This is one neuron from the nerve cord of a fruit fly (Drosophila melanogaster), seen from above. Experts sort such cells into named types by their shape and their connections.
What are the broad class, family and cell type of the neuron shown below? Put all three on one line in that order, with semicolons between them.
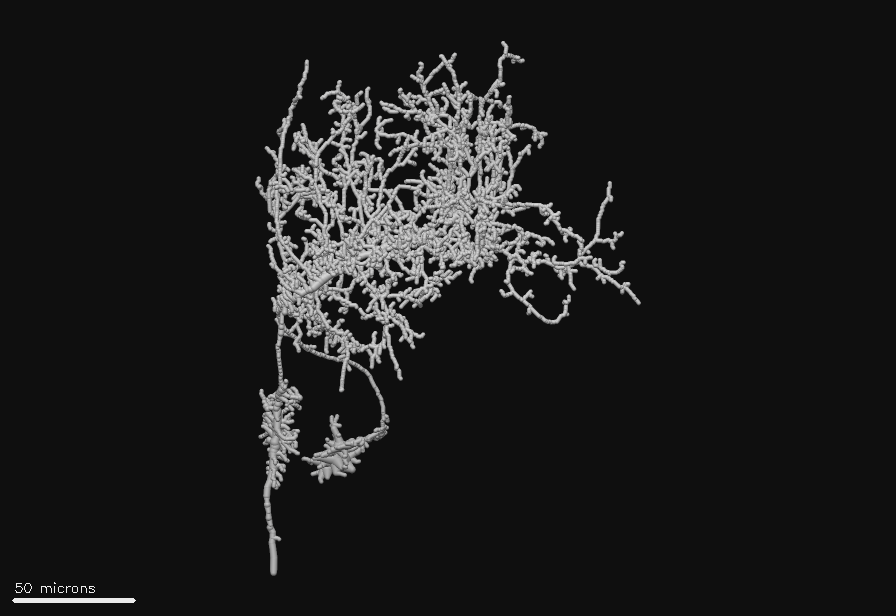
motor neuron of the nerve cord; hemilineage 06A; ps1 MN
